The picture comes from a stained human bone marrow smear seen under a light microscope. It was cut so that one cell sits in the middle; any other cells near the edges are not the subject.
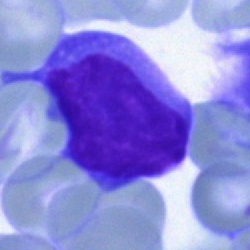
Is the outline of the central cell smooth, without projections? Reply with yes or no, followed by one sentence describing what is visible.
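No. A thin, tapering tail of cytoplasm projects from the upper left of the cell.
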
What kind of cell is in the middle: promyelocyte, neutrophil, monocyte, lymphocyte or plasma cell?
lymphocyte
